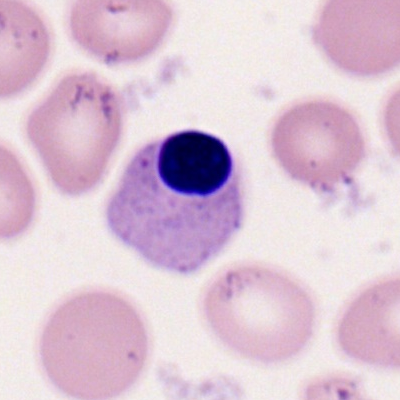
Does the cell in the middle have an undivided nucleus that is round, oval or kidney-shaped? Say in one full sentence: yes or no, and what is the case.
Yes, within this cell the nucleus is one round, oval or kidney-shaped compact mass.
